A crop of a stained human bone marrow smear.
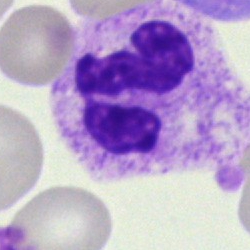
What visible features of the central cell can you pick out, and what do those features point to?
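The nucleus is divided into separate lobes and lies toward the left, so more cytoplasm remains on the right side of the cell. The cytoplasm is abundant and pale lilac, with fine purple granules scattered throughout. The cell is a segmented neutrophil.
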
